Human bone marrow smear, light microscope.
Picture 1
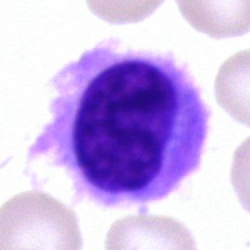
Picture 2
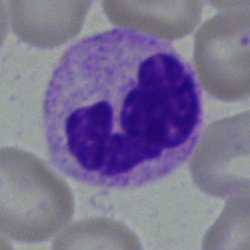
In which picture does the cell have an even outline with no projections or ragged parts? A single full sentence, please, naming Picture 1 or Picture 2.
Picture 2 shows a cell with a smooth, even edge.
